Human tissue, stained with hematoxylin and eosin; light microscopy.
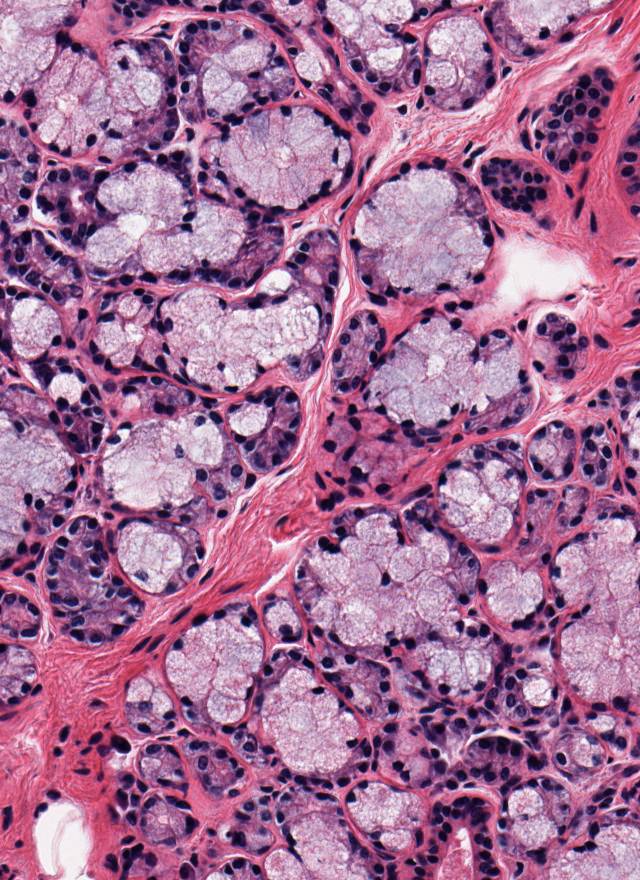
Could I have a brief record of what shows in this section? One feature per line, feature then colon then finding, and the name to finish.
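Acini: mostly pale, foamy, lilac-grey cytoplasm
Nuclei: small, dark, flattened against the cell base in the pale acini
Darker cells: small groups with purple cytoplasm and round nuclei, between and at the edges of the pale acini
Fibrous bands: scattered dark, elongated spindle-shaped nuclei
Name: minor salivary gland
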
